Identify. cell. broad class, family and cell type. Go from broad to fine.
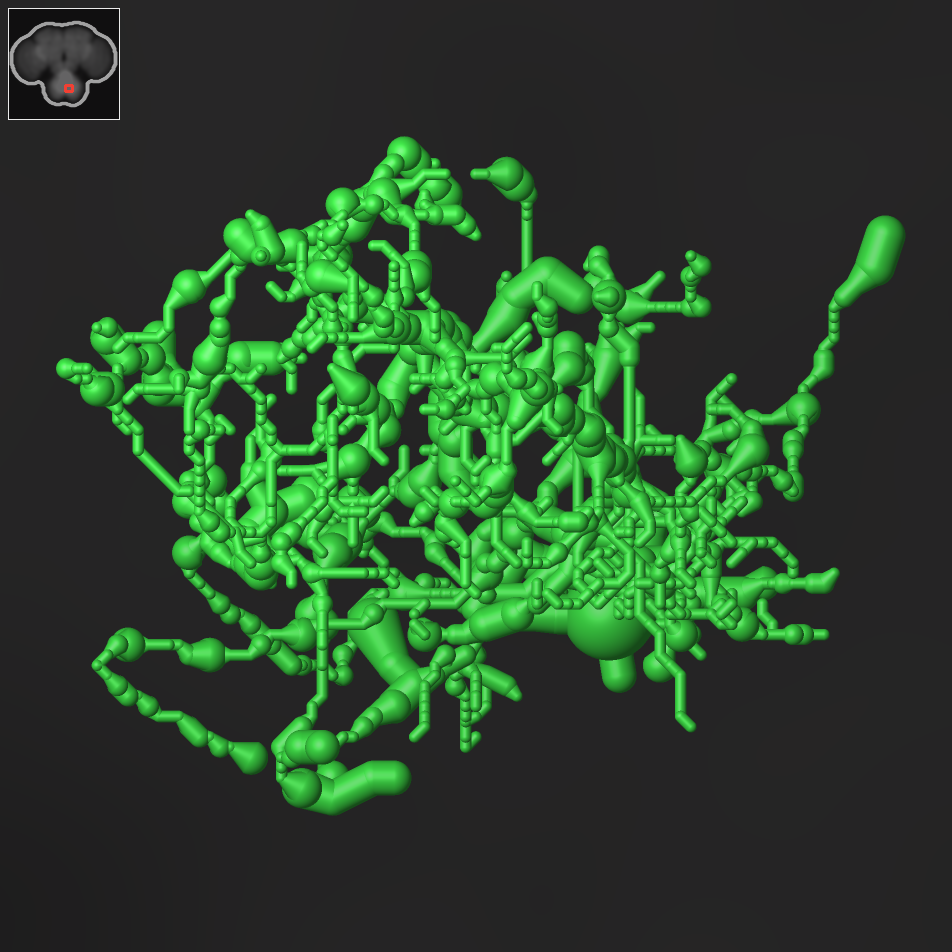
nerve-cord intrinsic neuron; hemilineage 01B; IN01B007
